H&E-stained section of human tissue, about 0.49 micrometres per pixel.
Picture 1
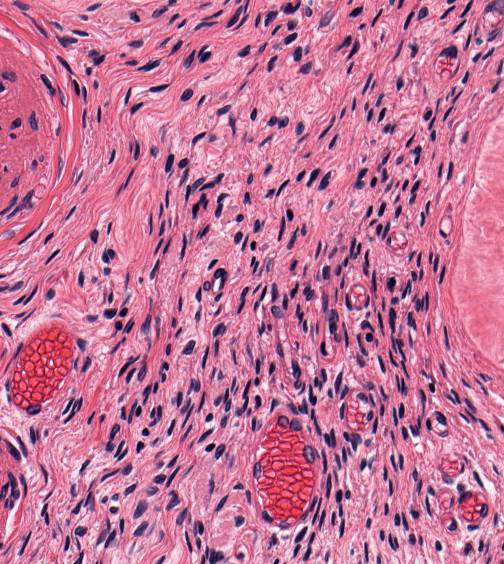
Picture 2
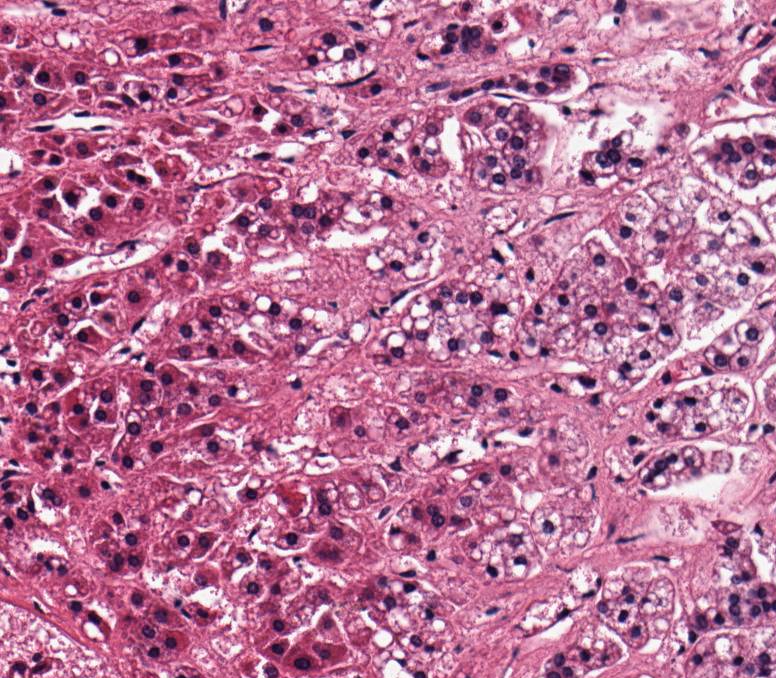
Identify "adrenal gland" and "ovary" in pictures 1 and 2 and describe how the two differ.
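Ovary is in picture 1, adrenal gland in picture 2. Most of the ovary field consists of closely packed spindle cells in pink collagenous stroma, their nuclei dark, elongated and tapered, many with a slight wavy bend. In the adrenal gland the cells instead form nests and short cords divided by thin strands and narrow clefts, each cell with a single round, dark, central nucleus of fairly uniform size. Cytoplasm in the adrenal gland is dense and deep pink on the left, whereas many cells in the centre and right are pale, with many small, round, clear vacuoles that give a bubbly look. The ovary also has two larger vessels packed with bright red erythrocytes.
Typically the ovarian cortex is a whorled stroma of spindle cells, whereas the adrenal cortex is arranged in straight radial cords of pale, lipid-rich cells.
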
